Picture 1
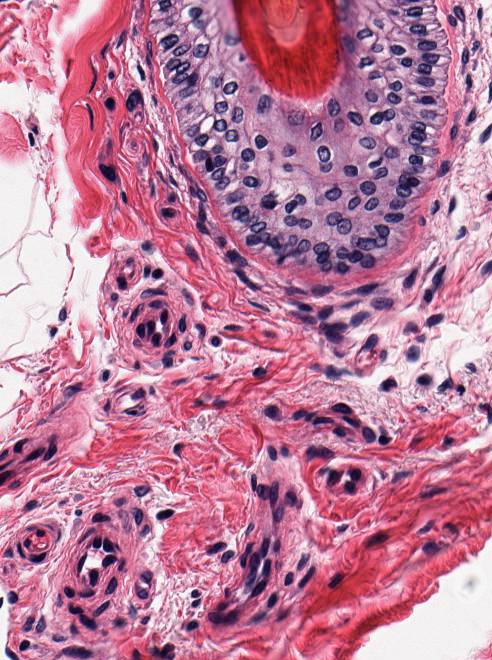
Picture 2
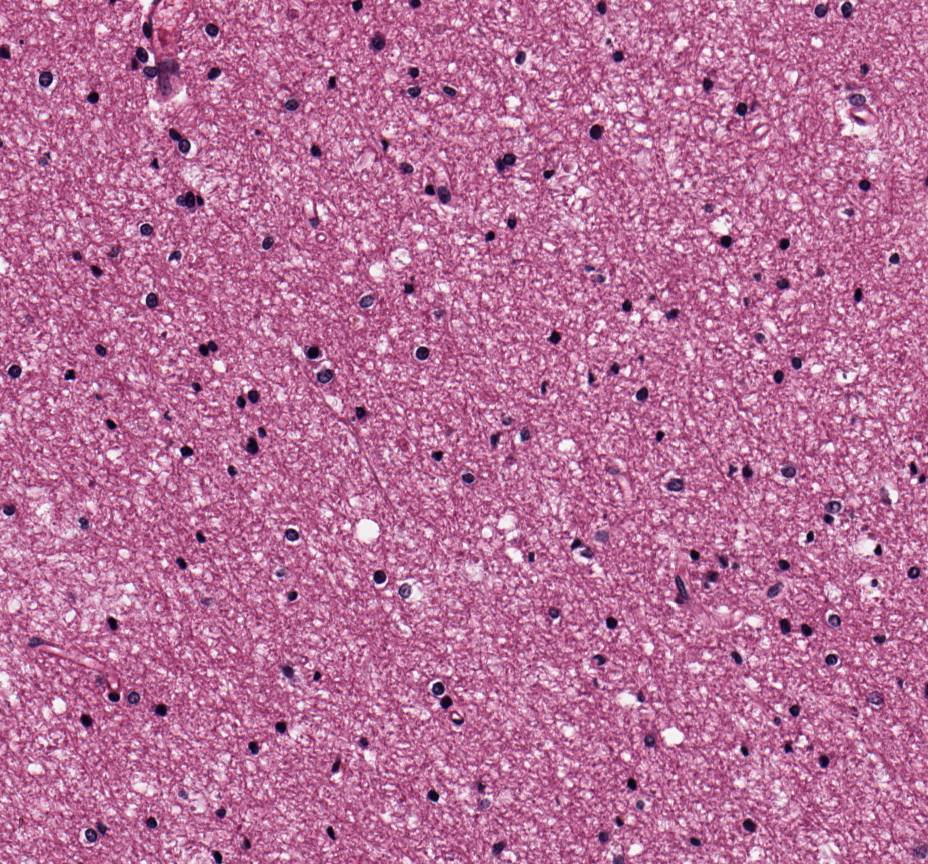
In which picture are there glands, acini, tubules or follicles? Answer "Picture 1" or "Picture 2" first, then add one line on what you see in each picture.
Picture 1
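Picture 1: The follicle wall is a stratified epithelium many cells thick, with round to oval dark nuclei in pale lilac cytoplasm.
Picture 2: The whole field is a uniform sheet of finely fibrillary pink matrix with cells scattered through it and no grouping into units.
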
